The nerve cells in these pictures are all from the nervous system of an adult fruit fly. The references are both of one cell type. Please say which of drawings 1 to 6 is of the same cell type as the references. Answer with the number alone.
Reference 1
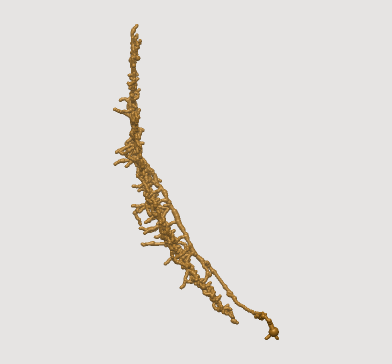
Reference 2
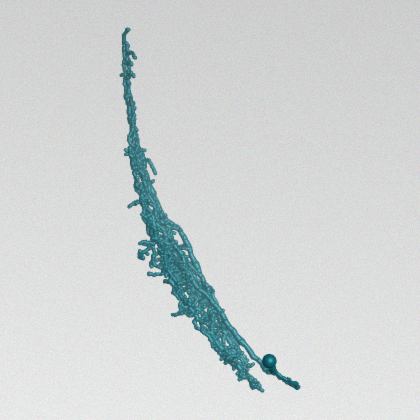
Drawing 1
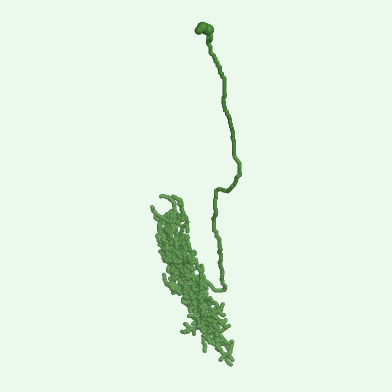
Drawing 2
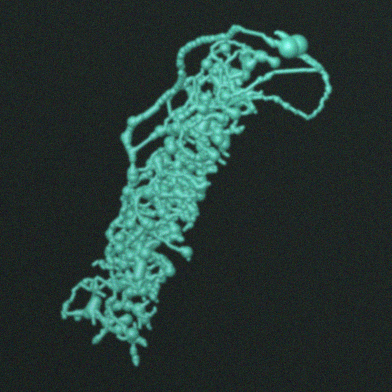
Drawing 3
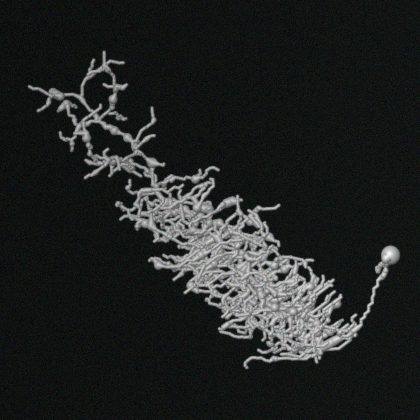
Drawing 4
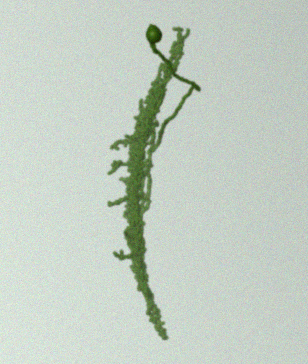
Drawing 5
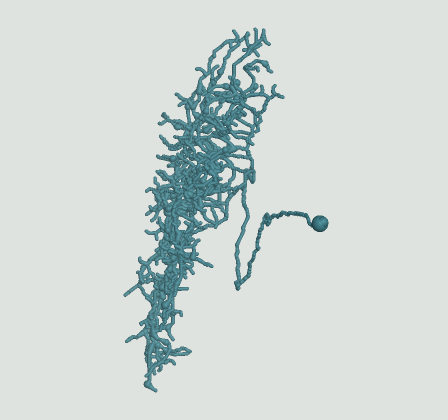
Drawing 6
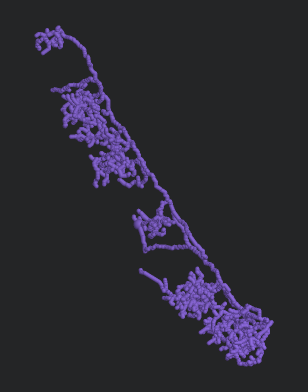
4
